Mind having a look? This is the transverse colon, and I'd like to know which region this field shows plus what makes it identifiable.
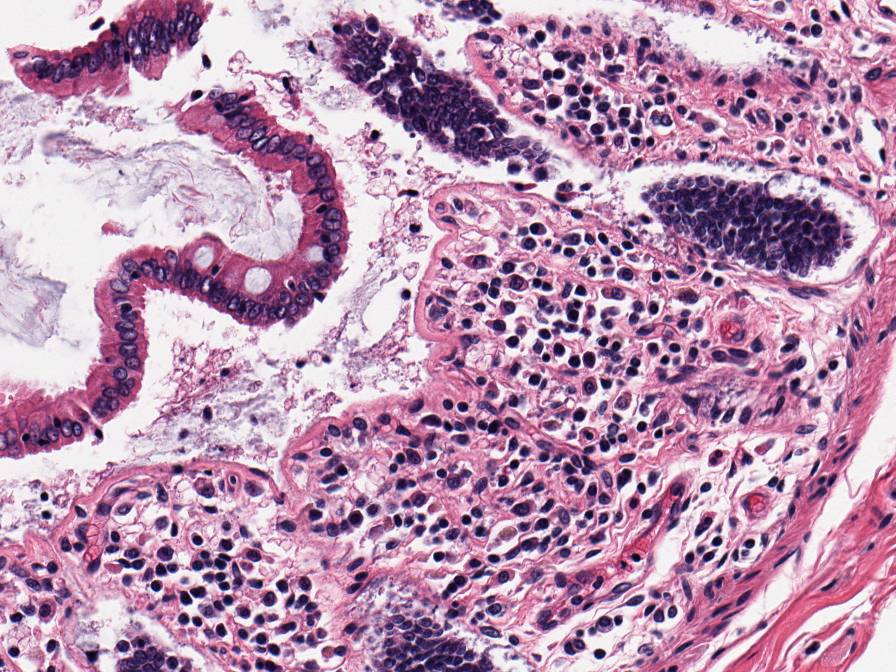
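It is colonic mucosa. Deciding is the folded strip of tall columnar epithelium at upper left, with basal nuclei and a few goblet cells holding clear round vacuoles.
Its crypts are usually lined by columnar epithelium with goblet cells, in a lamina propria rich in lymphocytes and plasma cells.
The loose central stroma is crowded with small round, dark-nucleated cells.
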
